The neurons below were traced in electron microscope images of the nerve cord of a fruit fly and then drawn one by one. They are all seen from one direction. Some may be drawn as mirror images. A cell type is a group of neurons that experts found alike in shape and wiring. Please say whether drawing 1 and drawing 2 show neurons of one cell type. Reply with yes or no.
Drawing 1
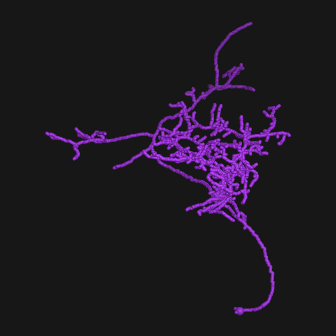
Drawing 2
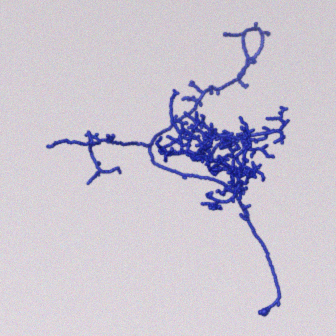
yes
